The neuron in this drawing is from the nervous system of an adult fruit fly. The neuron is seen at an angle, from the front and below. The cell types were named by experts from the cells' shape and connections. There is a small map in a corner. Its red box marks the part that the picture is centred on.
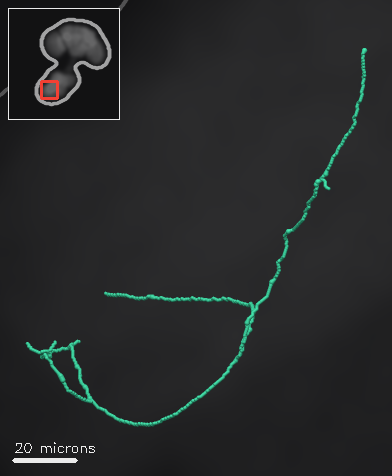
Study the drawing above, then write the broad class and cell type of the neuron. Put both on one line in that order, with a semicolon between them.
sensory neuron entering the nerve cord; SNxx16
